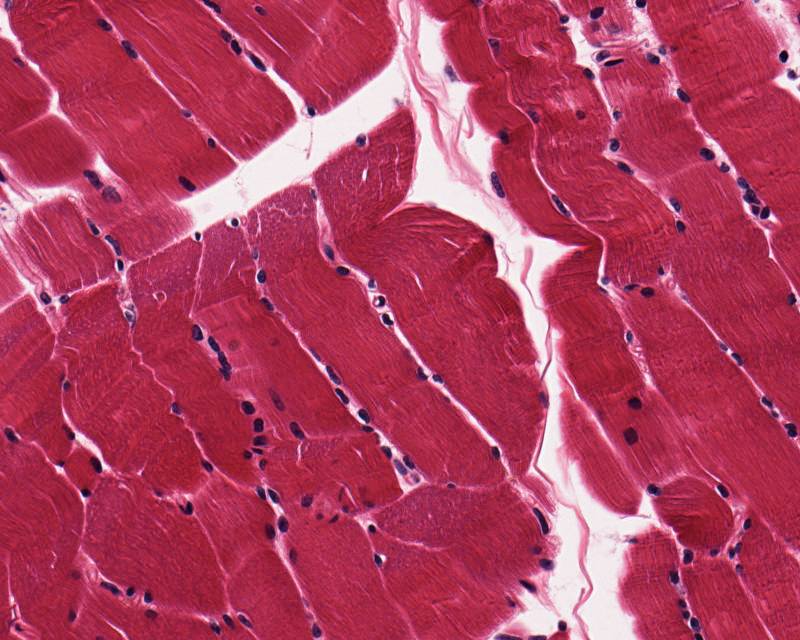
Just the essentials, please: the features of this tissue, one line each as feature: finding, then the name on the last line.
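Orientation: most fibres run diagonally, upper left to lower right
Cytoplasm: a deep, even pink-red with eosin
Nuclear position: at the fibre edges, not the centres
Nuclear shape: small, dark, elongated oval
Name: skeletal muscle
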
